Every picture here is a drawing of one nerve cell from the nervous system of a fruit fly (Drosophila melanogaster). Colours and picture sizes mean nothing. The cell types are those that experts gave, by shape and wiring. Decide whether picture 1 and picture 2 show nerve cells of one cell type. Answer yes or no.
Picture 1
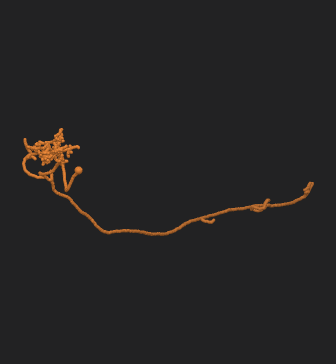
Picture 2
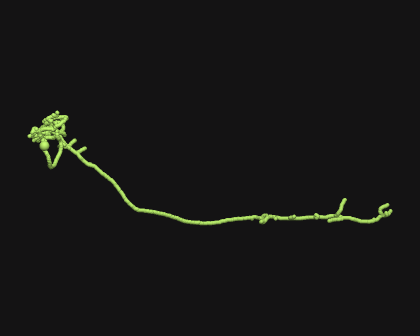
yes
